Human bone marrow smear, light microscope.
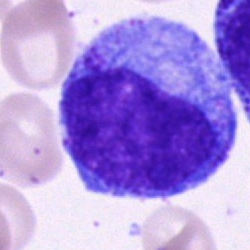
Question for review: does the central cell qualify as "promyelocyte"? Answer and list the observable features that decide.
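Yes, the central cell is a promyelocyte. Its chromatin is dark purple and finely granular, with no coarse clumps.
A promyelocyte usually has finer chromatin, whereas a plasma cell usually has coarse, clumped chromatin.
That fine texture therefore speaks for promyelocyte and against plasma cell. The nucleus is a single mass without lobes, and its upper border is gently curved. The cell outline is roughly round with a few slightly flattened sides, and the cytoplasm shows no vacuoles. Pale red cells lie to the left and below, and part of another dark nucleated cell appears at the upper right.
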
